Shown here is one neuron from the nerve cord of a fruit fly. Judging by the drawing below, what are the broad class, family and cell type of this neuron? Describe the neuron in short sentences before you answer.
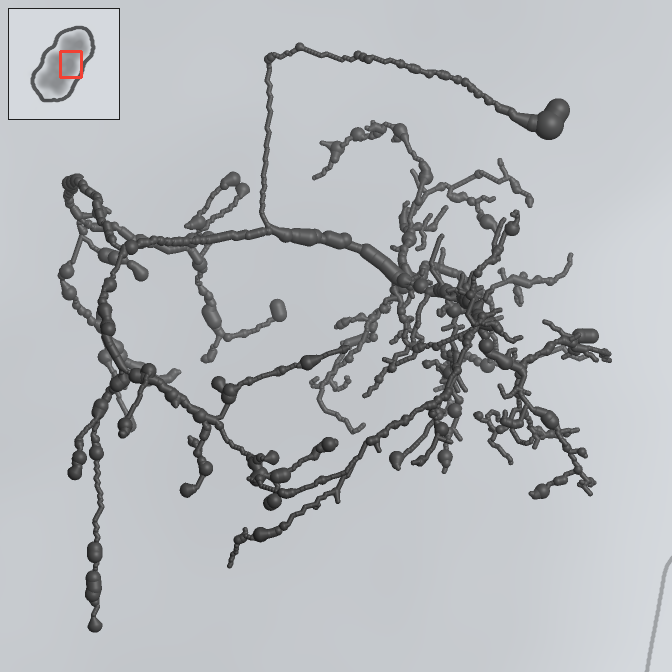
The picture shows dozens of branch ends. As drawn here it is about as wide as it is tall. This is a nerve-cord intrinsic neuron. The family is hemilineage 01B. Its cell type is IN01B015.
